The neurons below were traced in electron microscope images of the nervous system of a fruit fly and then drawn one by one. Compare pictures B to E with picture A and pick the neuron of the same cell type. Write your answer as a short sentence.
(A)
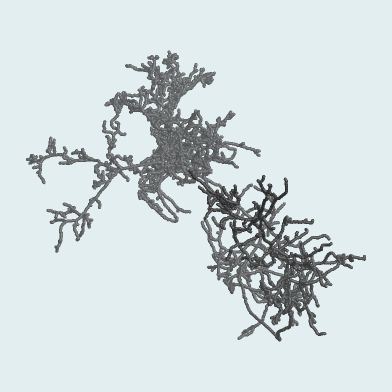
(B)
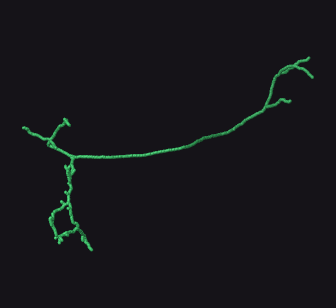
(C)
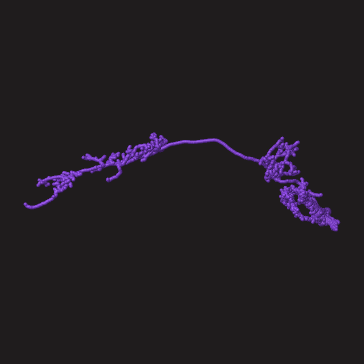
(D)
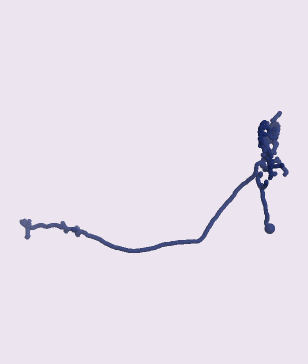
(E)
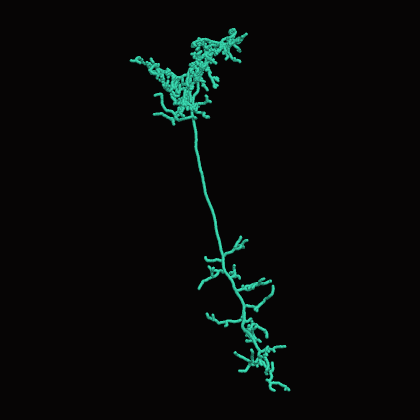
Picture C shows a neuron of the same cell type.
